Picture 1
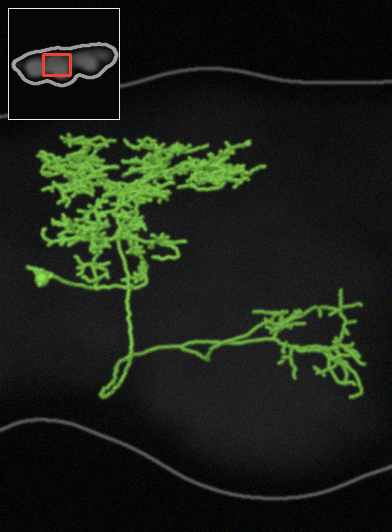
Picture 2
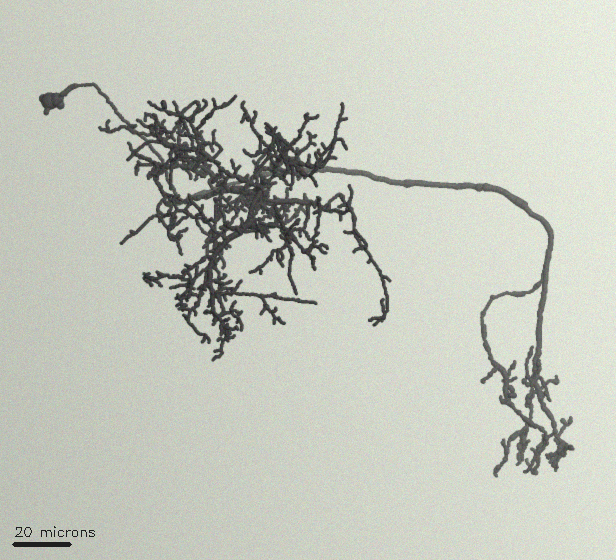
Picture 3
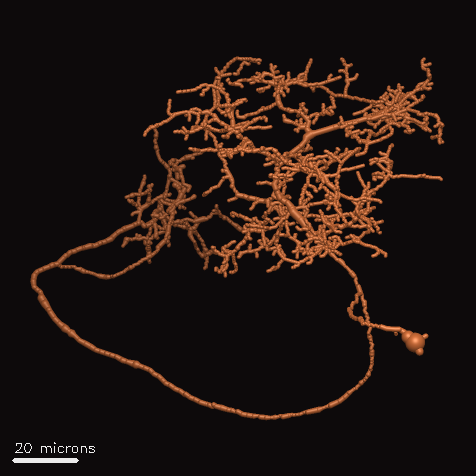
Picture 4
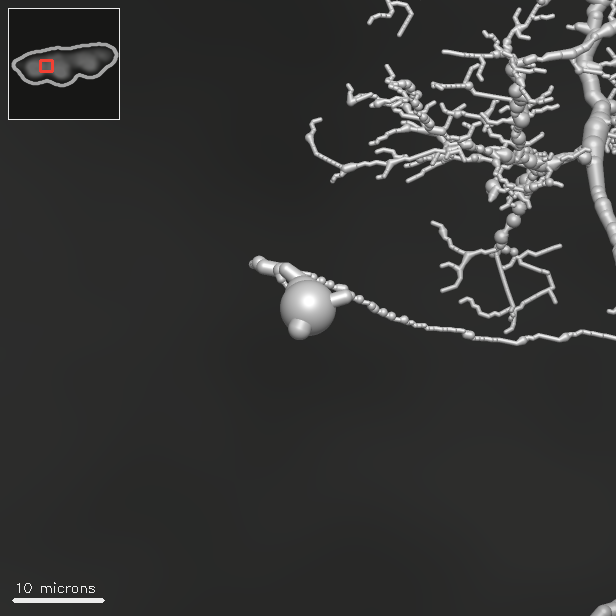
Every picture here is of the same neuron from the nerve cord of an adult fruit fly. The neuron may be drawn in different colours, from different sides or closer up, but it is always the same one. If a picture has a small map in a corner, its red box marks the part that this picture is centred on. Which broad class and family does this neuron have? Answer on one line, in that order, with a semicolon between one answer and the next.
nerve-cord intrinsic neuron; hemilineage 01A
